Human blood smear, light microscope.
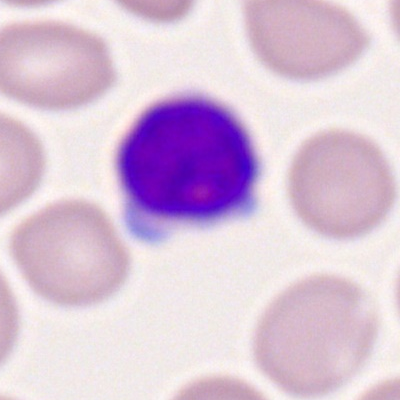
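Lymphocyte at the centre of the smear. Its outline looks roughly round, and the nucleus seems to fill nearly the whole cell. I see no granules in the cytoplasm. There is, though, a small pinkish-red spot sitting in the lower part of the nucleus.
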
